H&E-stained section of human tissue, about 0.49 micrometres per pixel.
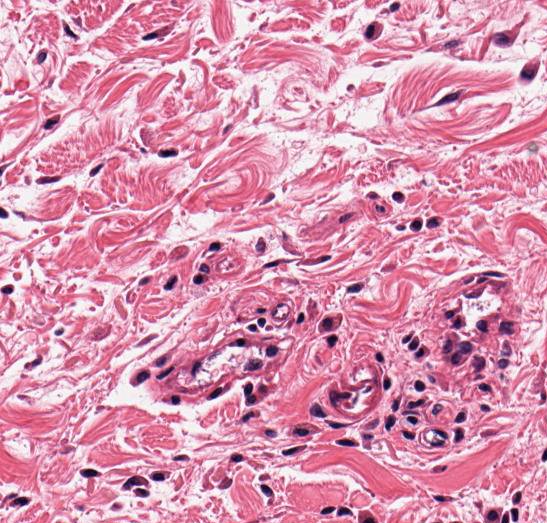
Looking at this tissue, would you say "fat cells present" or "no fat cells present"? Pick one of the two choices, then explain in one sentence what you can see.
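No fat cells present. No fat cells are present in the field.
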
